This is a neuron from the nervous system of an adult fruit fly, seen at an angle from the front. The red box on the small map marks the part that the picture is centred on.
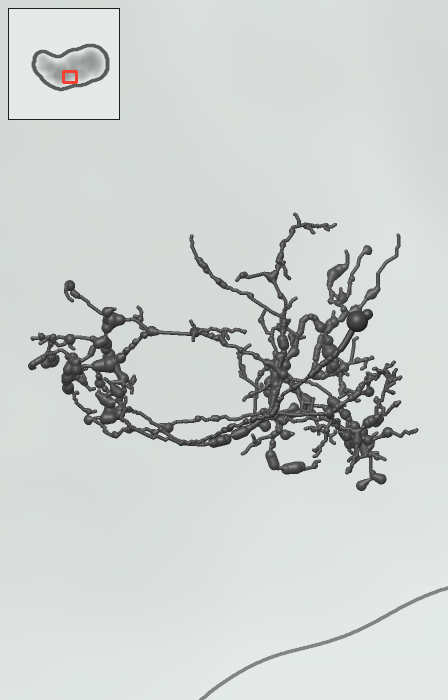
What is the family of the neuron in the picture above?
hemilineage 09A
